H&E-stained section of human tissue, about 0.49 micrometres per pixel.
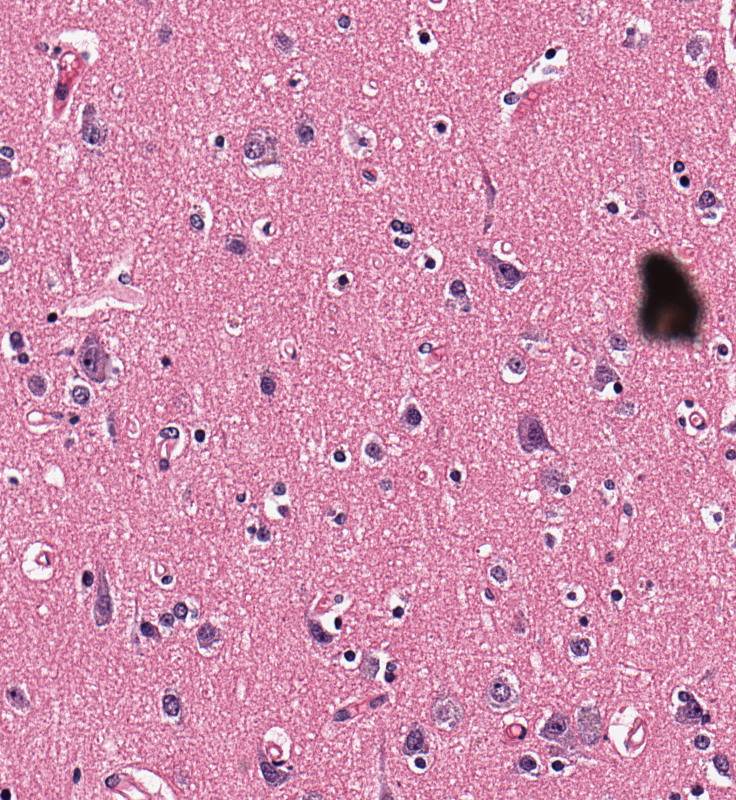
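Cerebral cortex, where cells lie scattered singly, forming no glands, layers or other organised units. Scattered larger cells with angular or triangular bodies hold pale round nuclei with a distinct nucleolus. Most numerous are small, round, dark, dense nuclei, many sitting in clear, empty rounded spaces.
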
